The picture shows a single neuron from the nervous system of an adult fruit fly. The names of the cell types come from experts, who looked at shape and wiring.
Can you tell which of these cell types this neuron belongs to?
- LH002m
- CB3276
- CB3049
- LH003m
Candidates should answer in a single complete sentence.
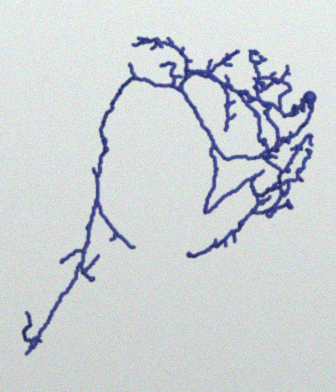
It is to cell type CB3049 that the neuron belongs.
